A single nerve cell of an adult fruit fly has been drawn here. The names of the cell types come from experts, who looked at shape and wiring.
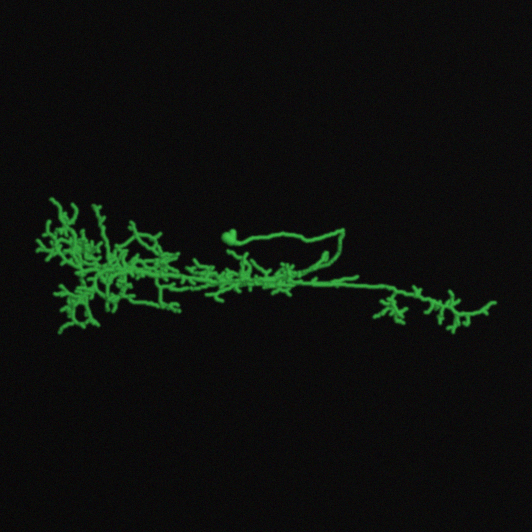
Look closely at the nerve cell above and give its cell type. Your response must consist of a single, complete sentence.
This particular nerve cell has the cell type IN09A027.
